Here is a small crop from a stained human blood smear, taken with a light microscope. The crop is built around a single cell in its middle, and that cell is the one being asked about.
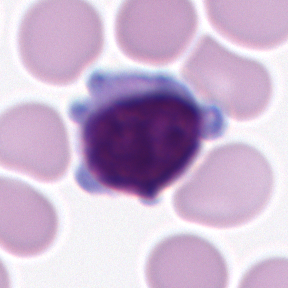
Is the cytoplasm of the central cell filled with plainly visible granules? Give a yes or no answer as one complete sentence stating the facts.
No, the cytoplasm does not hold many granules; none are visible in it.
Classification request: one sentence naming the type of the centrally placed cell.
The cell in the exact centre of the crop is a typical lymphocyte.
